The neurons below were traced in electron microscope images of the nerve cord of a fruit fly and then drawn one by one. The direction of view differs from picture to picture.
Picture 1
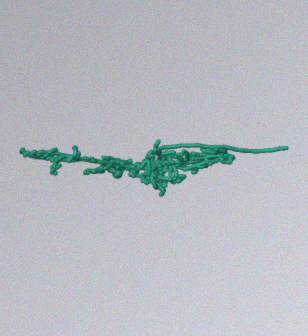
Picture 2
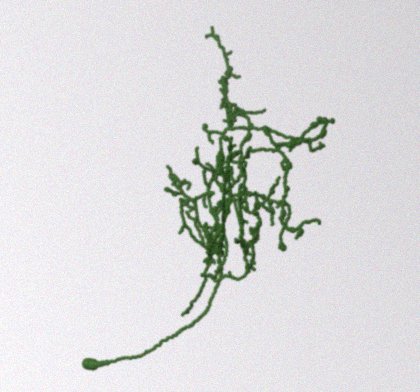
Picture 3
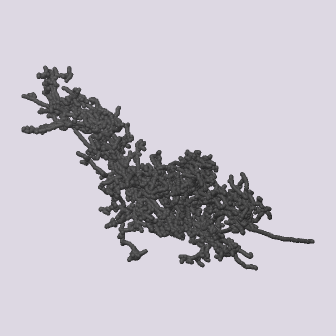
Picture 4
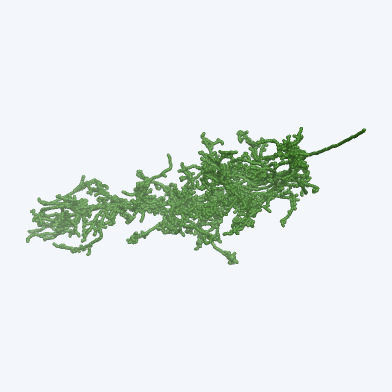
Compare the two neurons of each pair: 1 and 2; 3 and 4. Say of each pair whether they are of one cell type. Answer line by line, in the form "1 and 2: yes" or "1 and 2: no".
1 and 2: no
3 and 4: yes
